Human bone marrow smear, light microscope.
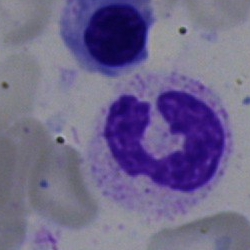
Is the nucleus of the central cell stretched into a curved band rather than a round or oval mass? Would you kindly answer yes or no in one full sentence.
Yes, the nucleus of this cell is drawn out into a curved band without separate lobes.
